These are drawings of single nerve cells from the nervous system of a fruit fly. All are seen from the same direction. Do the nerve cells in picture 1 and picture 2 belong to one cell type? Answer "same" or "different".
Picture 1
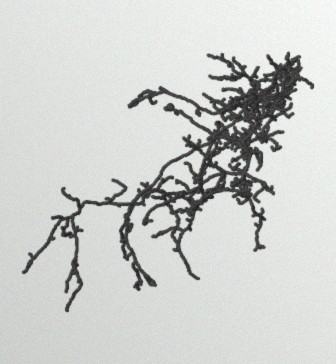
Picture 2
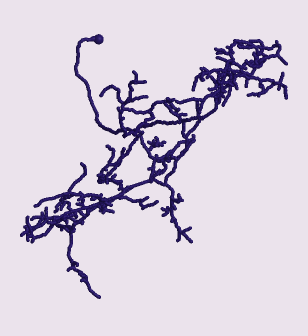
different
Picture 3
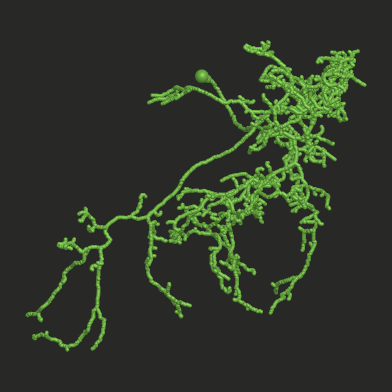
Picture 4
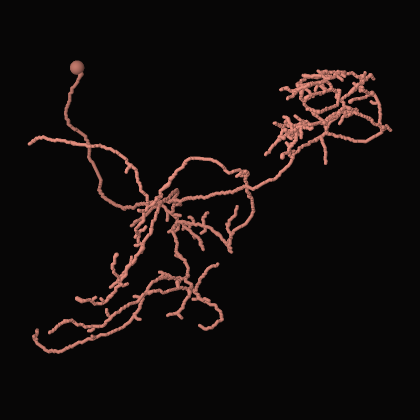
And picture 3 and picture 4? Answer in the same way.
different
